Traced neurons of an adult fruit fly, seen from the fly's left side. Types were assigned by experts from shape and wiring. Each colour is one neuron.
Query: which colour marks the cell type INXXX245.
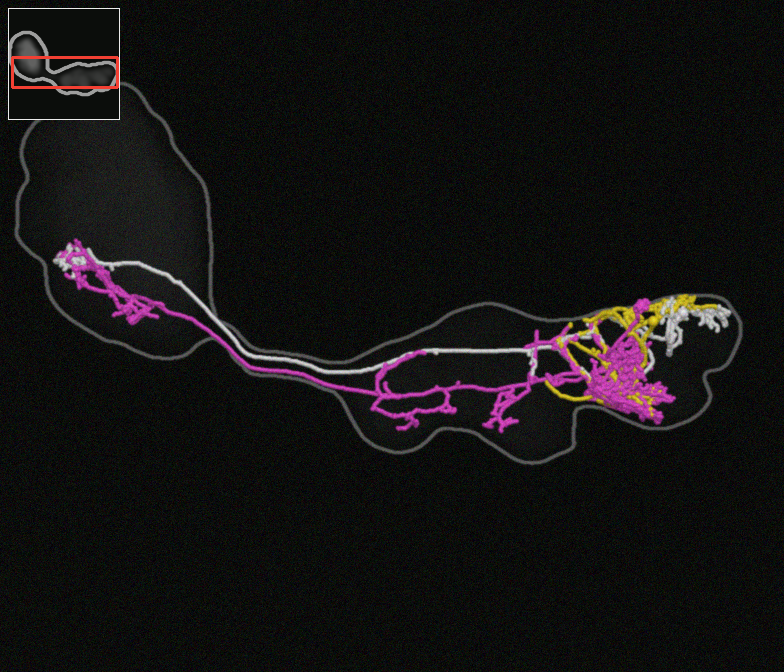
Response: yellow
